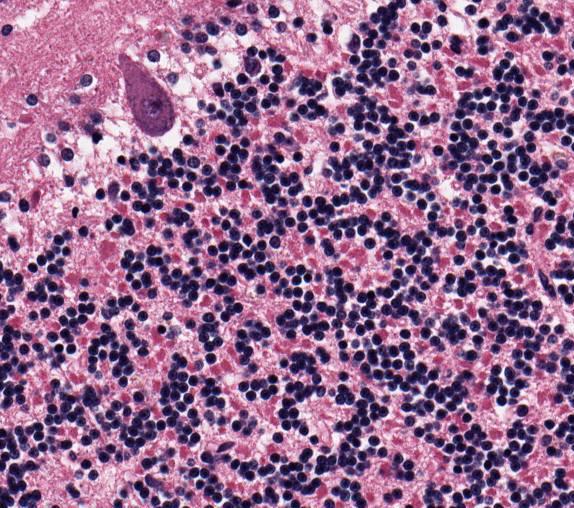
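Cerebellum: small dark nuclei pack most of the field in a dense layer, while a pale pink fibrillary zone keeps to the upper left corner. A single large neuron with abundant purplish cytoplasm and a round central nucleus sits on their border near the upper left. The crowded cells' nuclei seem round, uniform and dark, with very little visible cytoplasm. Between clusters of nuclei, small irregular pink islands are scattered.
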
